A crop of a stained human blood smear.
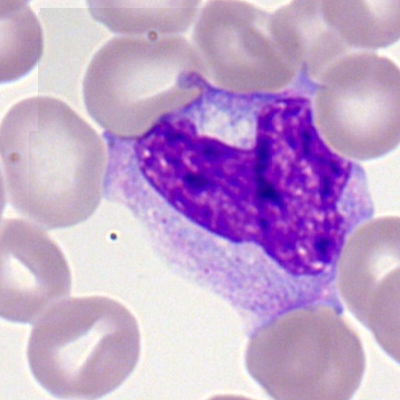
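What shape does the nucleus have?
It's folded, with a deep notch coming in from its upper edge.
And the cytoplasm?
A wide rim of pale grey-lilac, broadest below and to the left of the nucleus, holding fine, dust-like pinkish granules.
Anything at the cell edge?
Small pointed projections stick out from the upper edge.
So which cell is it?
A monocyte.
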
